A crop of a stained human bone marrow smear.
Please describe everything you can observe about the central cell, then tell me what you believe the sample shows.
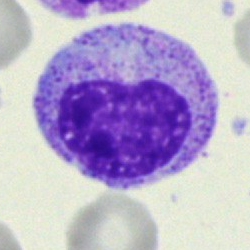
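First, the nucleus: it lies in the lower part of the cell and is indented on its upper side, which gives it a kidney shape. Next, the chromatin: dark purple, with small paler patches. Last, the cytoplasm: fine purple granules are scattered throughout it. The central cell is a myelocyte.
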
